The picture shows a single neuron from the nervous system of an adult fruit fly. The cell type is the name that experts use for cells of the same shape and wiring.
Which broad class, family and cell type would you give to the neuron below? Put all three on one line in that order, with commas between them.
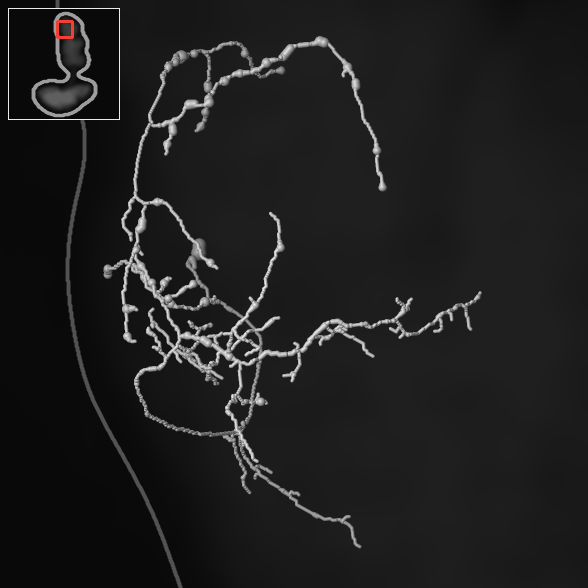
nerve-cord intrinsic neuron, hemilineage 08A, IN08A042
